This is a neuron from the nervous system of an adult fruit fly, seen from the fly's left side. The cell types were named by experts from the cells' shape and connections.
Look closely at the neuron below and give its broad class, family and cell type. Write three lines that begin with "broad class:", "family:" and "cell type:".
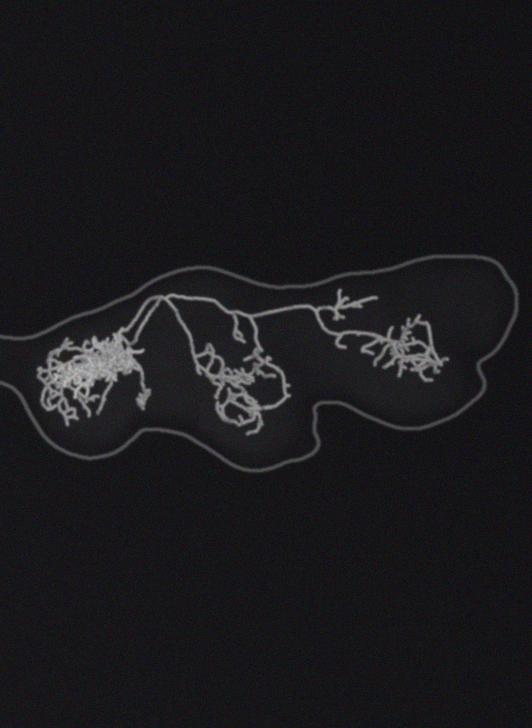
broad class: nerve-cord intrinsic neuron
family: hemilineage 12A
cell type: IN12A001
